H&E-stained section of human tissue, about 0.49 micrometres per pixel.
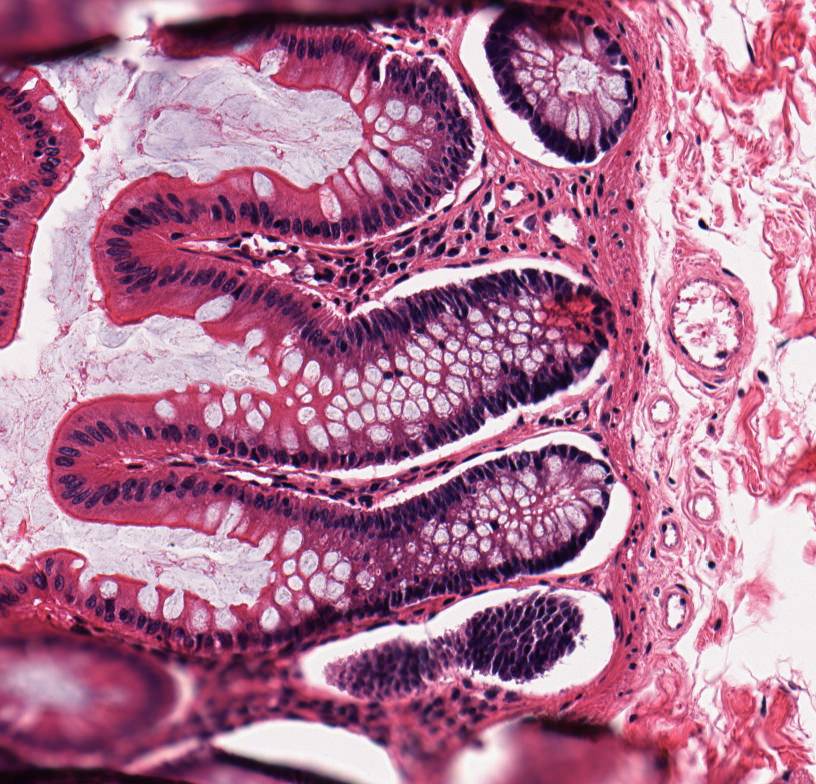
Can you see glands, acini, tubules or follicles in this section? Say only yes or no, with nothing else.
Yes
